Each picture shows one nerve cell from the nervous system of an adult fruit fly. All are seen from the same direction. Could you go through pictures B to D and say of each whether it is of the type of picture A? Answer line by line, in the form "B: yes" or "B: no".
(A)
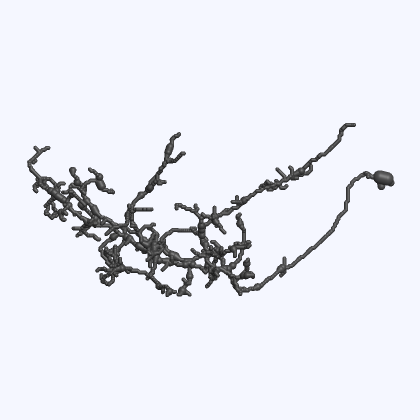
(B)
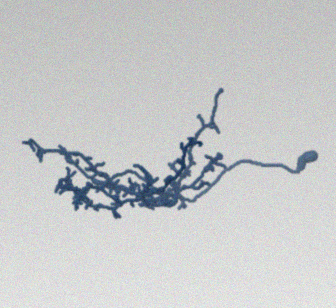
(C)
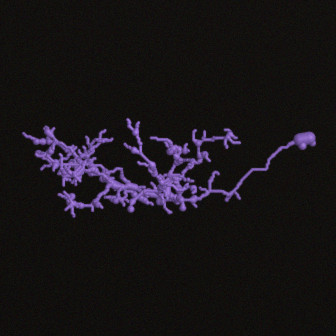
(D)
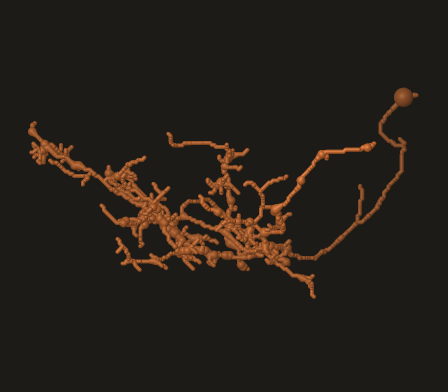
B: yes
C: yes
D: yes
